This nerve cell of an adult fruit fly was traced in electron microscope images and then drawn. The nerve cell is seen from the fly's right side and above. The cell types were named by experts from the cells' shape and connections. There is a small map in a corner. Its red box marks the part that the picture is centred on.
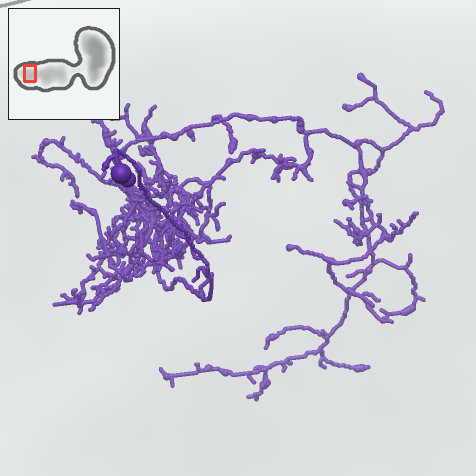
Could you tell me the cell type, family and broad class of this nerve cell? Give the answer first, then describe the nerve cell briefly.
The cell type is IN01A059. The family is hemilineage 01A. This is a nerve-cord intrinsic neuron. The picture shows dozens of branch ends. In this view it is wider than it is tall.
